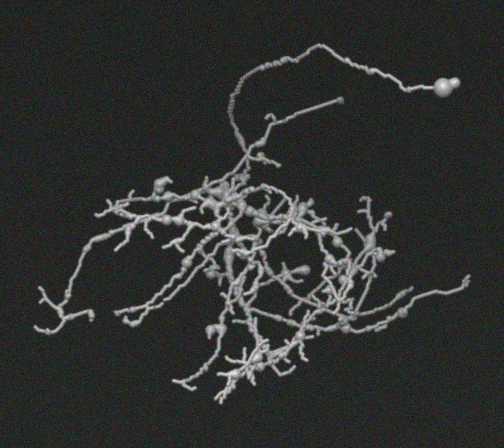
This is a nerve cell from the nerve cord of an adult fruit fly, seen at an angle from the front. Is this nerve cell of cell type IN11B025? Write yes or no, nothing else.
no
